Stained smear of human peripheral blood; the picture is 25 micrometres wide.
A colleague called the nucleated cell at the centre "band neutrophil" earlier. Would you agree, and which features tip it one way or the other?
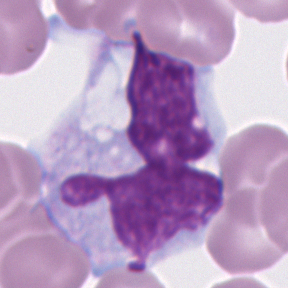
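Deciding feature: cytoplasm pale grey-blue.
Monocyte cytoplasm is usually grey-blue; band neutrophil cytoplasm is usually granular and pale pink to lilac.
Colour therefore favours monocyte and argues against band neutrophil. Verdict: monocyte, not band neutrophil. Remaining findings, as seen: cytoplasm plentiful, most of it to the left of the nucleus. Several small clear vacuoles in the cytoplasm left of the nucleus. No coarse granules. Outline irregular, not round.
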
